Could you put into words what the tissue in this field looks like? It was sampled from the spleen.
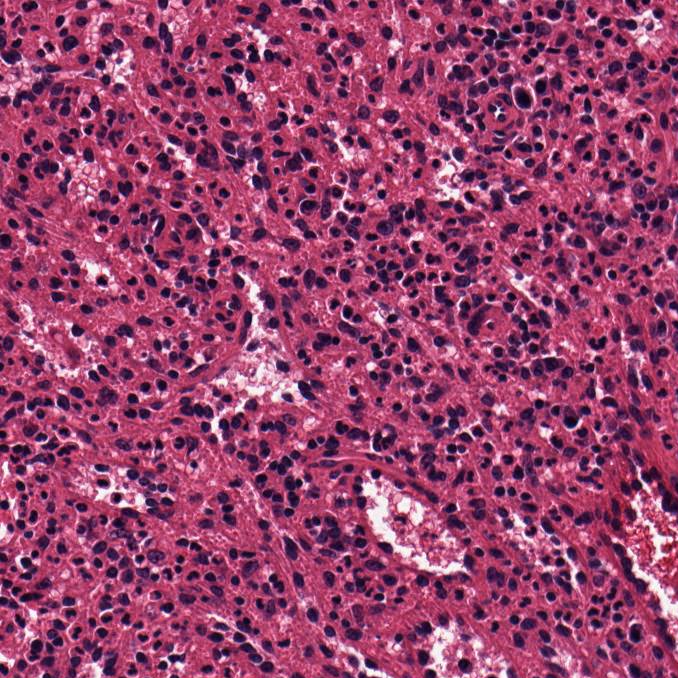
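Closely packed cells lie in diffuse sheets across the whole field, and no glands are seen. Most nuclei are round to oval and stain darkly. Nuclear size varies, with scattered larger nuclei present, including some in the upper right. Many of the cells have a moderate rim of pink cytoplasm.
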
